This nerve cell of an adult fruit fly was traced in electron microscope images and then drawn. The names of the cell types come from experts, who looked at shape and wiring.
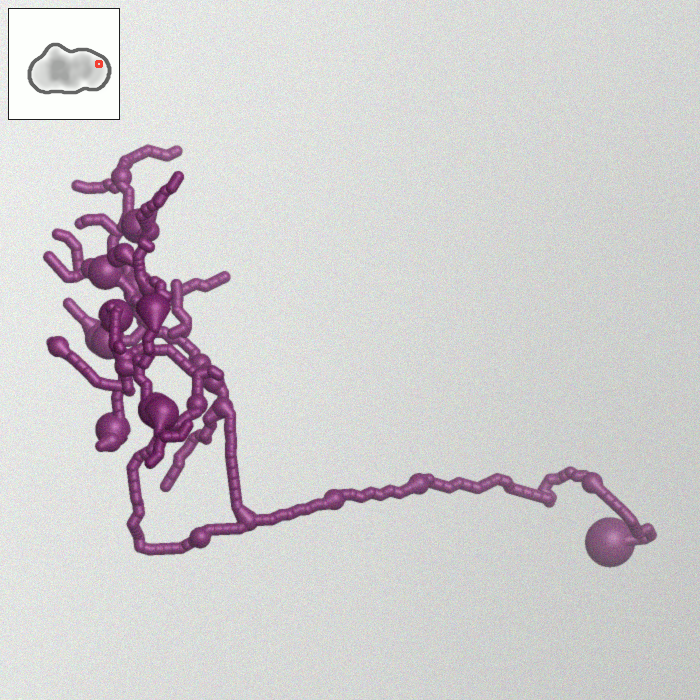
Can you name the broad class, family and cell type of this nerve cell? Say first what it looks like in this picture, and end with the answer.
The cell body can be seen at the lower right of the picture. In this view it is wider than it is tall. This is an optic-lobe intrinsic neuron. The family is Cm. The cell type is Cm4.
